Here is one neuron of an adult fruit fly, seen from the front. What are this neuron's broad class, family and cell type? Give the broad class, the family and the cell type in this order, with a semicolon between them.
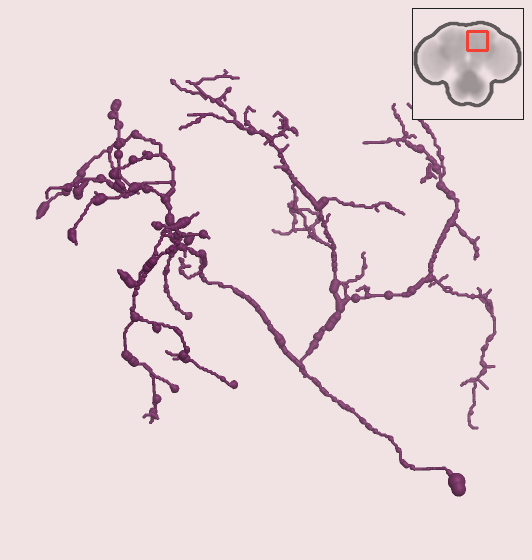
central-brain intrinsic neuron; hemilineage CREl1; CRE065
